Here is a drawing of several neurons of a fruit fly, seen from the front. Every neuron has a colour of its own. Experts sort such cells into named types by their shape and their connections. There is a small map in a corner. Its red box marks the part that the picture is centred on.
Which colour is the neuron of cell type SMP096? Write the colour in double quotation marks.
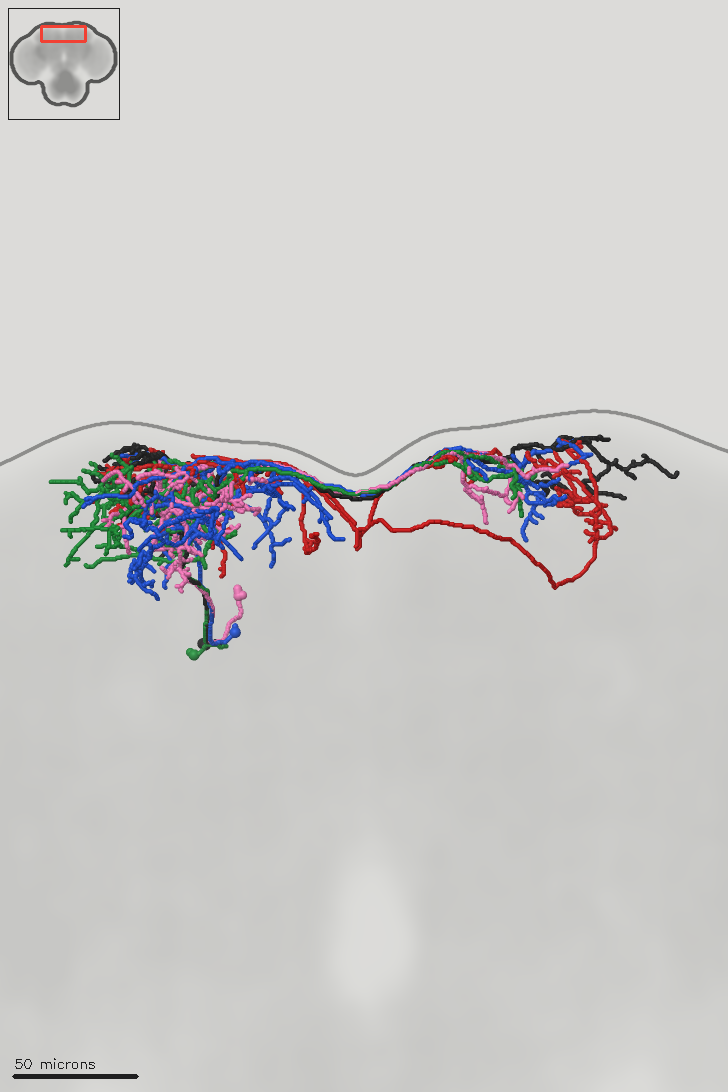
"red"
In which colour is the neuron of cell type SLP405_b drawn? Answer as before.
"black"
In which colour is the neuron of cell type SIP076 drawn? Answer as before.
"blue"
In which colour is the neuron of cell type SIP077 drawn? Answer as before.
"green"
